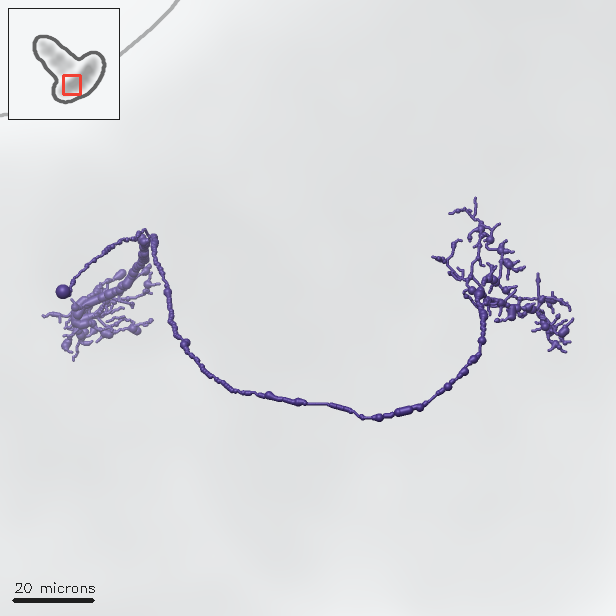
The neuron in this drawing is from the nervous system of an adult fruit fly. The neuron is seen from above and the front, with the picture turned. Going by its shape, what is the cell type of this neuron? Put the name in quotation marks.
"LC9"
